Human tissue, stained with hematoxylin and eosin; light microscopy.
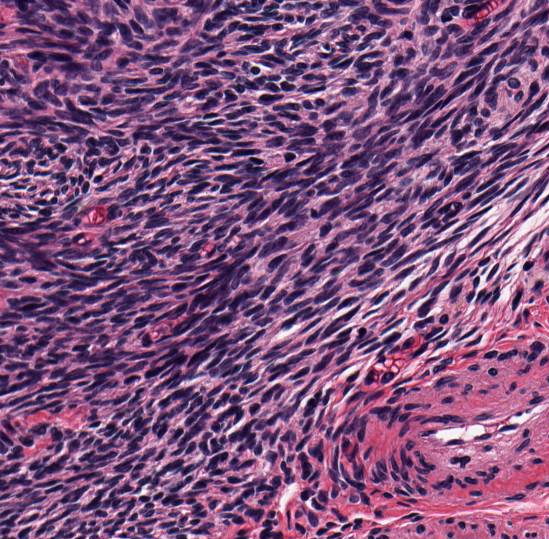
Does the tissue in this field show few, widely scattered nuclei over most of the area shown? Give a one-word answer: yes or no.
No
